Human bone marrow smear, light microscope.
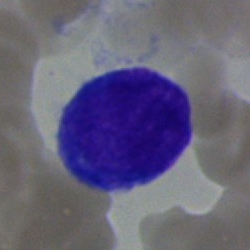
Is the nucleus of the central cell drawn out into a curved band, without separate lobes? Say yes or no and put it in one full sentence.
No, what the nucleus forms is one compact round or oval mass.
